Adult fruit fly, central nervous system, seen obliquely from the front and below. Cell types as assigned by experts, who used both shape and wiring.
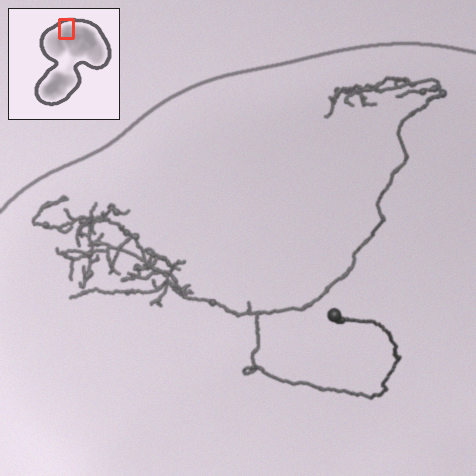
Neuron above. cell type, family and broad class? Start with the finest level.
LHAV7a1; hemilineage AOTUv2; central-brain intrinsic neuron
